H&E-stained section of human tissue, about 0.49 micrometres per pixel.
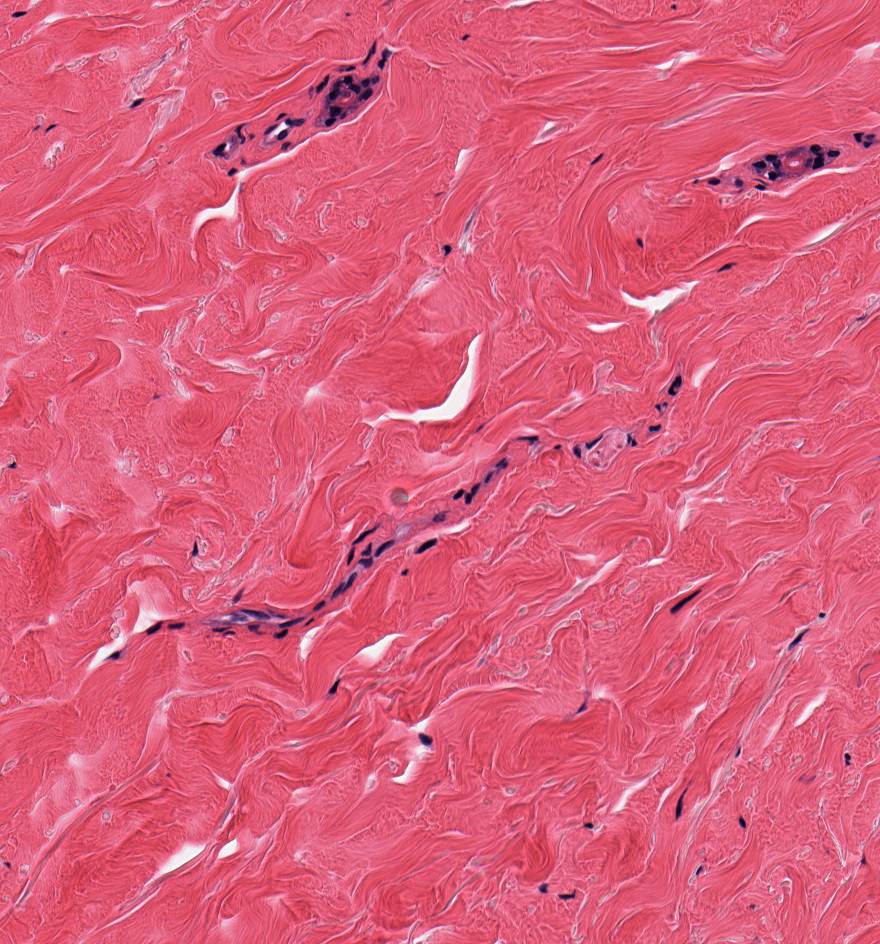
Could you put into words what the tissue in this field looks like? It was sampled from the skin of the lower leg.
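Look first at the dense, deeply eosinophilic collagen bundles filling the whole field. Notice they are wavy and run mainly diagonally, from lower left to upper right. Cells are sparse: small, dark, spindle-shaped nuclei sit singly between the bundles. Near the top, two small vessels are ringed by clustered dark nuclei, one at upper left and one at upper right.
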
